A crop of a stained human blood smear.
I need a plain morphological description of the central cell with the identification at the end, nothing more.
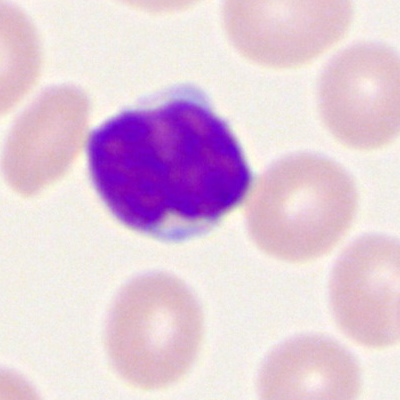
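The chromatin is dark purple and densely clumped, with a few paler streaks between the clumps. No nucleoli can be seen in the nucleus. Scant, pale blue cytoplasm forms a rim seen mainly along the top and bottom edges. The cell outline is roughly round but slightly angular, without surface projections. The cell is a lymphocyte.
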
